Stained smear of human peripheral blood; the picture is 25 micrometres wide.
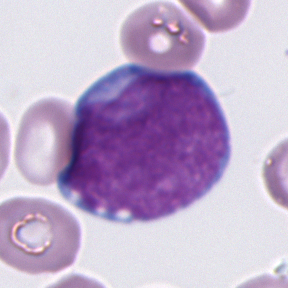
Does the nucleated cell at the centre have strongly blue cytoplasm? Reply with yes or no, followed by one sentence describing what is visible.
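Yes. The cytoplasm forms a thin deep-blue rim around the nucleus.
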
